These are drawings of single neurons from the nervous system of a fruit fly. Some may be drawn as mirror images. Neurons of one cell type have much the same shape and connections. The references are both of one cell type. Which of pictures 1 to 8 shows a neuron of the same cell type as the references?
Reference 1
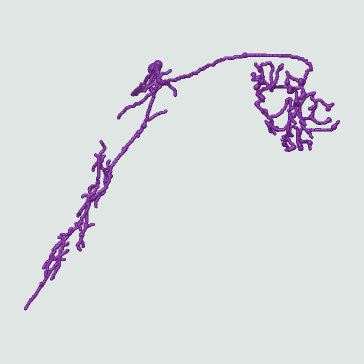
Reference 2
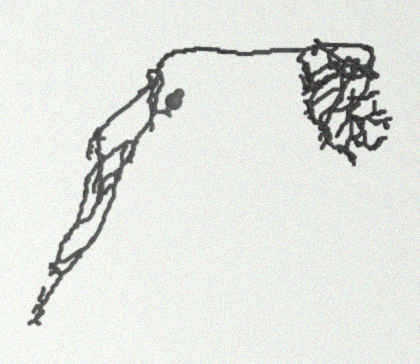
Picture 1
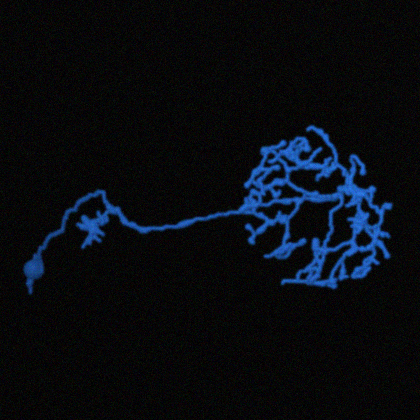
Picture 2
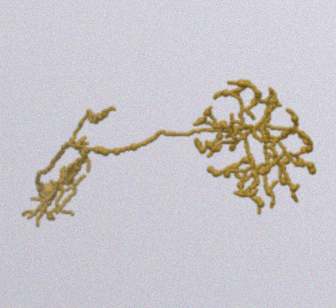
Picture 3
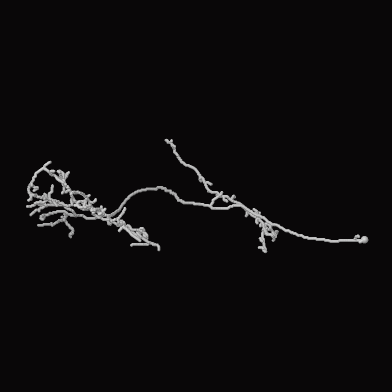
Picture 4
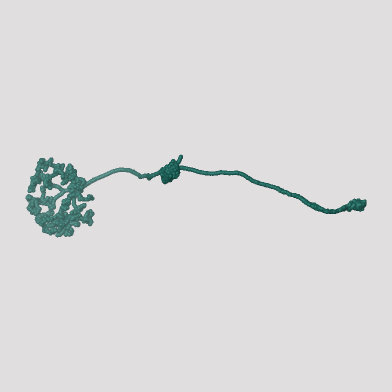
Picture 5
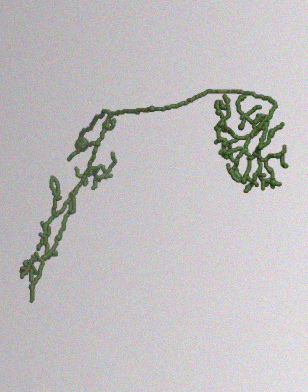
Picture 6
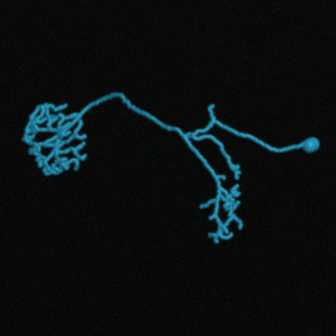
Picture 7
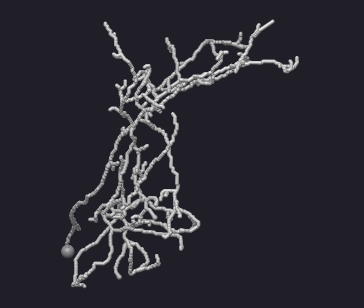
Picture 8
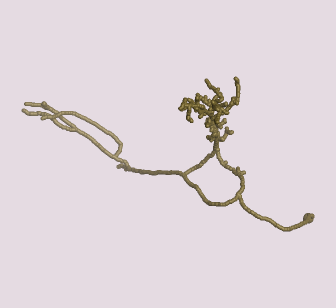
5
